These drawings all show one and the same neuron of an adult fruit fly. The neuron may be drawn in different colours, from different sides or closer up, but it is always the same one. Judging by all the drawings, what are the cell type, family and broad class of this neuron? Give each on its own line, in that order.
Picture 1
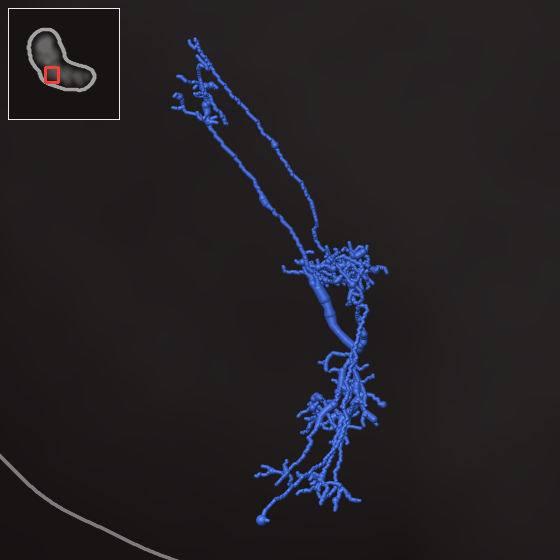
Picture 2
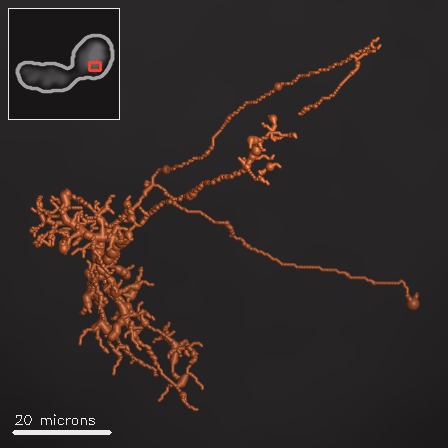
TmY14
TmY
visual projection neuron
